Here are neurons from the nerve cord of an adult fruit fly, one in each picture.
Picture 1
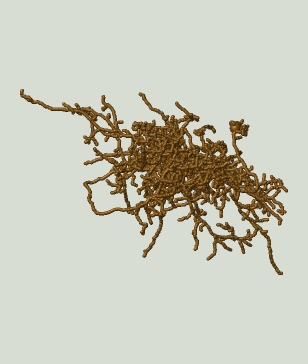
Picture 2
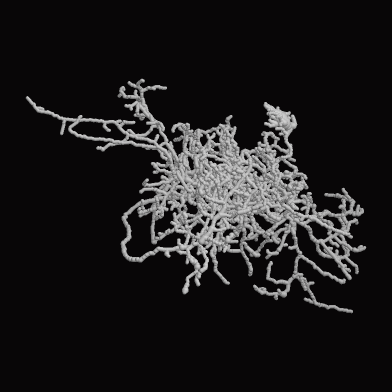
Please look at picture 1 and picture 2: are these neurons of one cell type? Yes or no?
yes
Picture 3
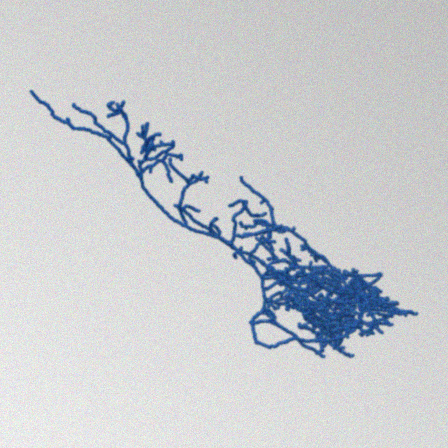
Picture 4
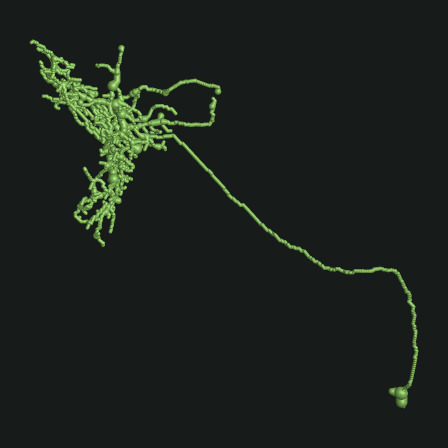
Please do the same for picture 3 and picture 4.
no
